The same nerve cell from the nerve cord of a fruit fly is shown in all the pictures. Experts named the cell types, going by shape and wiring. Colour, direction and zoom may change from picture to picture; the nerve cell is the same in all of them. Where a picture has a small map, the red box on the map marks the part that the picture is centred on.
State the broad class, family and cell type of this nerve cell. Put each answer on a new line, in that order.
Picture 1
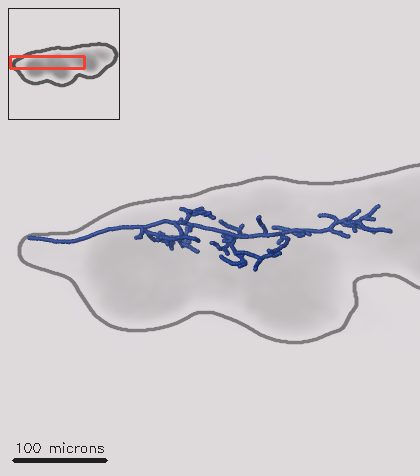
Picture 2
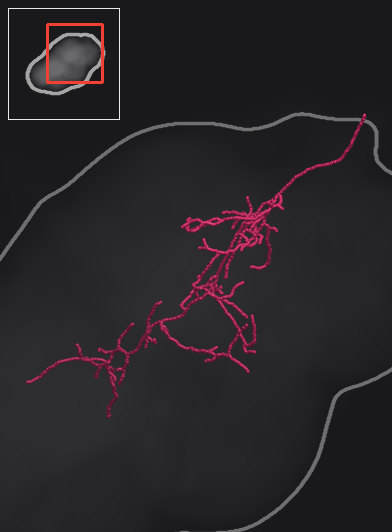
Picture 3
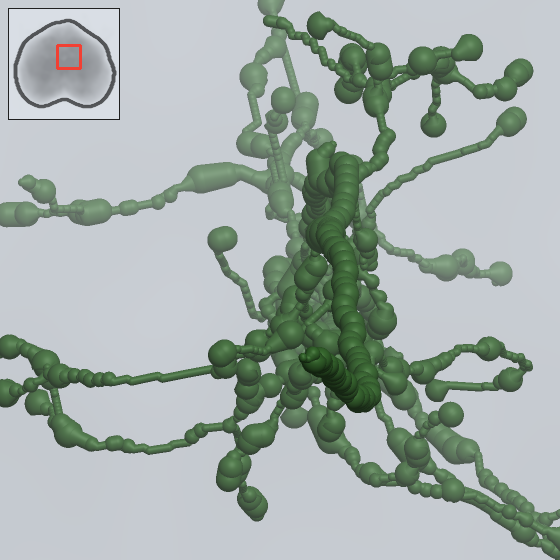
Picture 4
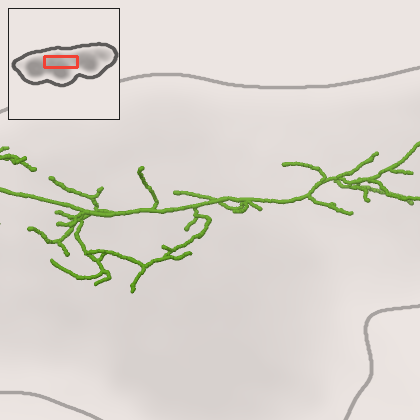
descending neuron
DNpe
DNpe055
